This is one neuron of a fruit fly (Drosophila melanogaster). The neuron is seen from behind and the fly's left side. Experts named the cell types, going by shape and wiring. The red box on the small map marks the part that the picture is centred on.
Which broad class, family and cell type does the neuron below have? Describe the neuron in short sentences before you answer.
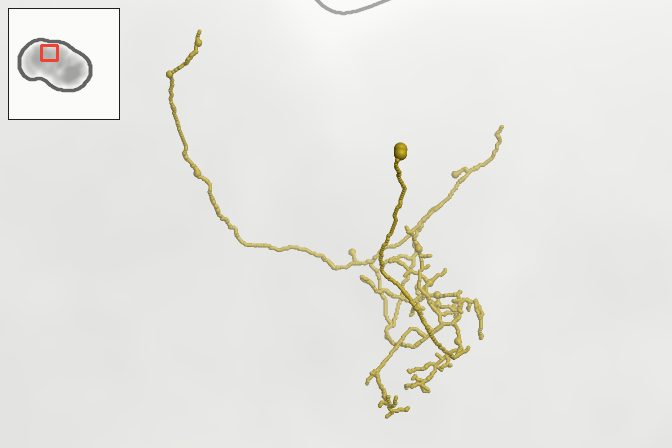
The picture shows dozens of branch ends. In this view it is about as wide as it is tall. It is a central-brain intrinsic neuron. The name of its family is class CX. The cell type is FS3_a.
